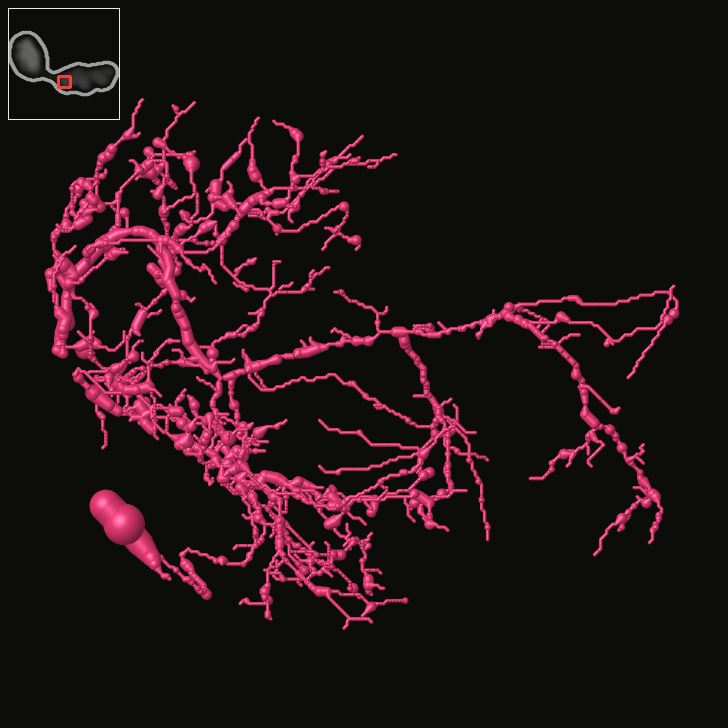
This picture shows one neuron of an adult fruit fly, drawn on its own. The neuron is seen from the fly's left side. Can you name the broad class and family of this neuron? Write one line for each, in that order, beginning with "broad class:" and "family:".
broad class: nerve-cord intrinsic neuron
family: hemilineage 21A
